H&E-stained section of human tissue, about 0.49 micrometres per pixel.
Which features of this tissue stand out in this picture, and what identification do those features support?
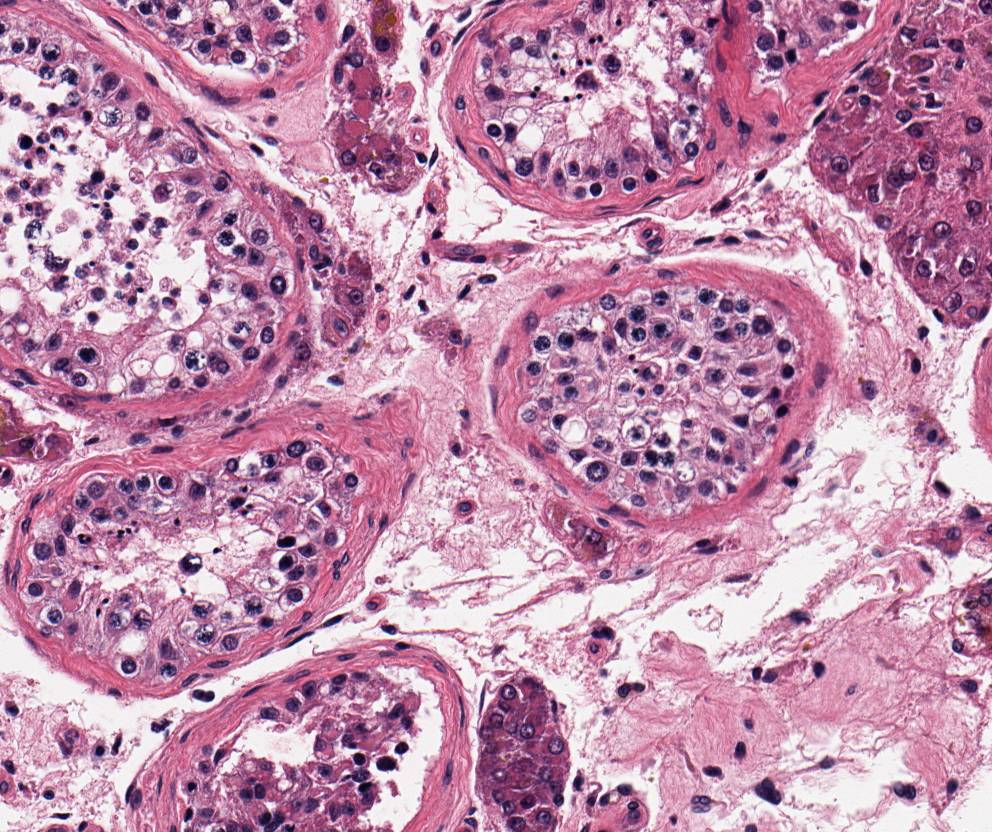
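It's round to oval tubule cross-sections with interstitial tissue between them. Many cells in the central tubule have large round nuclei and pale to clear cytoplasm. Between the tubules sit clusters of Leydig cells with abundant, deeply eosinophilic cytoplasm and round nuclei, the biggest at upper right. Small golden-brown pigment deposits dot the interstitium at the left edge. That's testis.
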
